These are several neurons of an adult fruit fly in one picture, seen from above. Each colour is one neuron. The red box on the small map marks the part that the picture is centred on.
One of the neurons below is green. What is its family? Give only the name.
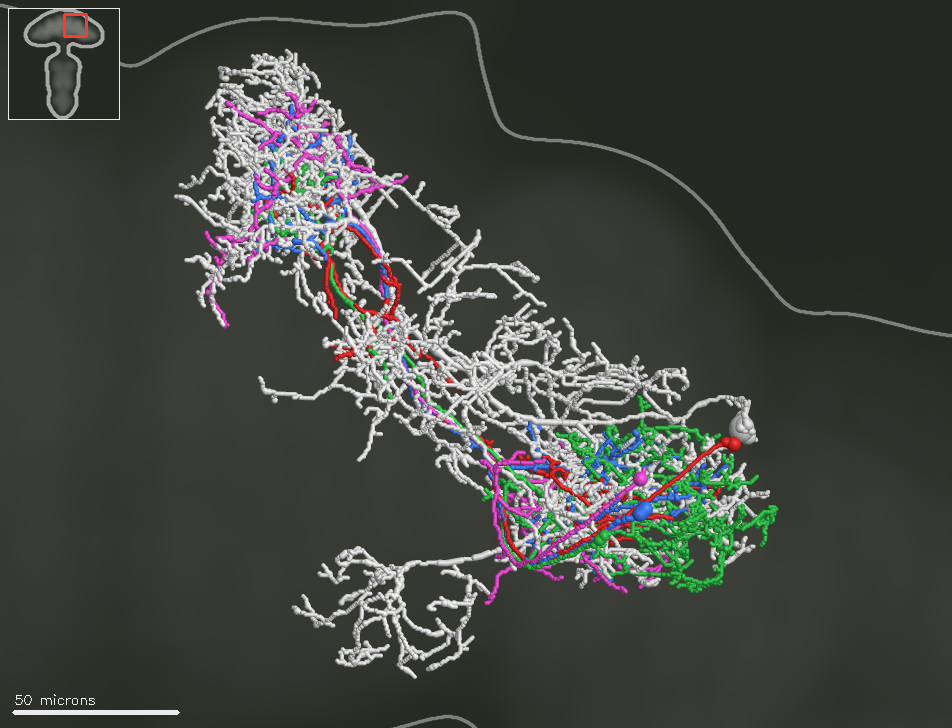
hemilineage VLPd&p1_posterior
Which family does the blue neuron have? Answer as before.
hemilineage SLPad1_posterior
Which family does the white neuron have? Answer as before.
LHCENT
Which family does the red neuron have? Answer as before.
hemilineage SLPad1_posterior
